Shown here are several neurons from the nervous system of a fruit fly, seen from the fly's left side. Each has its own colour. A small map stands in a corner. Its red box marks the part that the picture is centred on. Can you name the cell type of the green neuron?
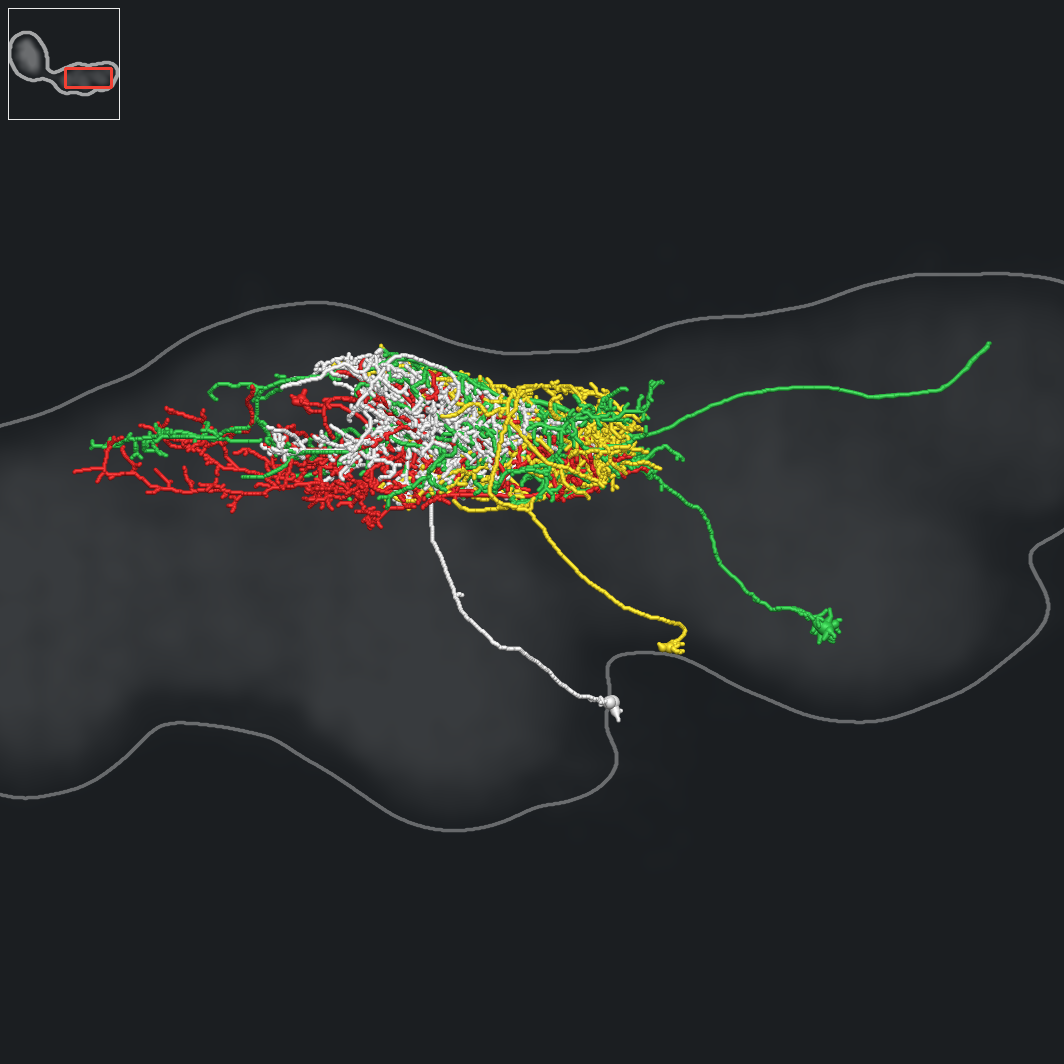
MNhm03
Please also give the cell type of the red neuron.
IN11B012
